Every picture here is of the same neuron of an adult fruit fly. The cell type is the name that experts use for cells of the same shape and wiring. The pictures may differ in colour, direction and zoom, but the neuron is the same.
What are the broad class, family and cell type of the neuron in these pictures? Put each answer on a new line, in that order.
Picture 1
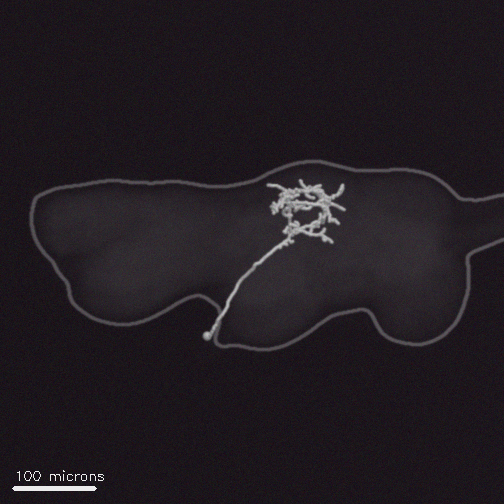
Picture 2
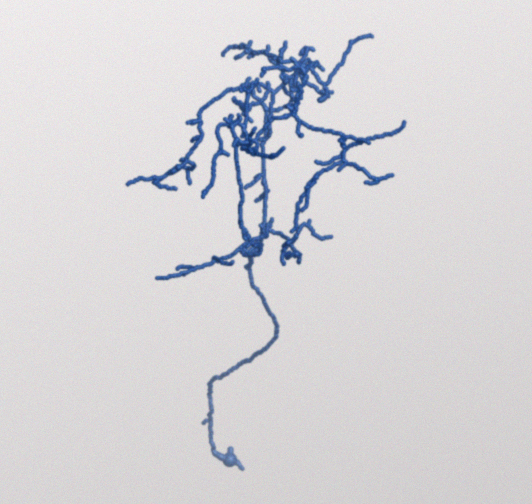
nerve-cord intrinsic neuron
hemilineage 12A
IN12A063_b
